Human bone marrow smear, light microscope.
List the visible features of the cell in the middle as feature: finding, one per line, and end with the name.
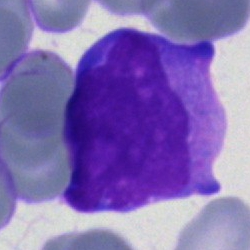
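Shape: irregular and angular, take note, rather than round
Nucleus: fills most of the cell, sitting toward the left
Granules: none distinct in the cytoplasm
Knobs: small and blunt, at the upper right and lower right corners
Name: this one is a blast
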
